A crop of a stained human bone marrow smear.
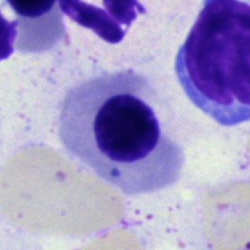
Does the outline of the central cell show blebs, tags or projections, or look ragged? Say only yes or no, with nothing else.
No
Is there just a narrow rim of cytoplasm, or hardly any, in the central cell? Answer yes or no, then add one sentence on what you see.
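No. The cytoplasm is abundant and pale blue-grey.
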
